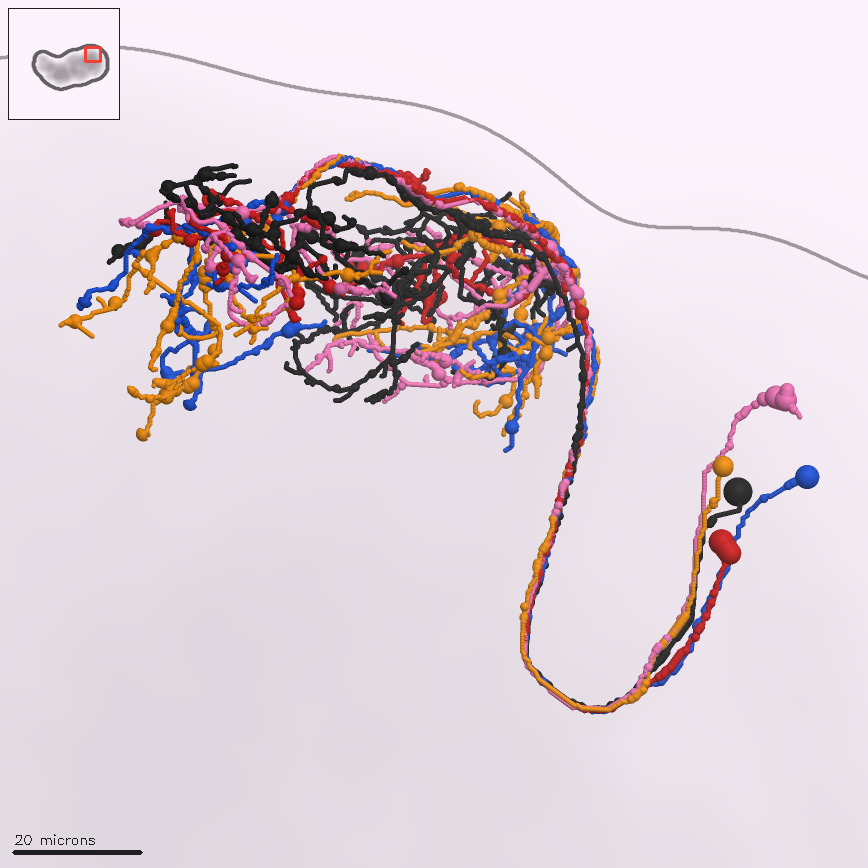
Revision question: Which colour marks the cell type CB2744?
blue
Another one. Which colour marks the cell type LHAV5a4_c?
orange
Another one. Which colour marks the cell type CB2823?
black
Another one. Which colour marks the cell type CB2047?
red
